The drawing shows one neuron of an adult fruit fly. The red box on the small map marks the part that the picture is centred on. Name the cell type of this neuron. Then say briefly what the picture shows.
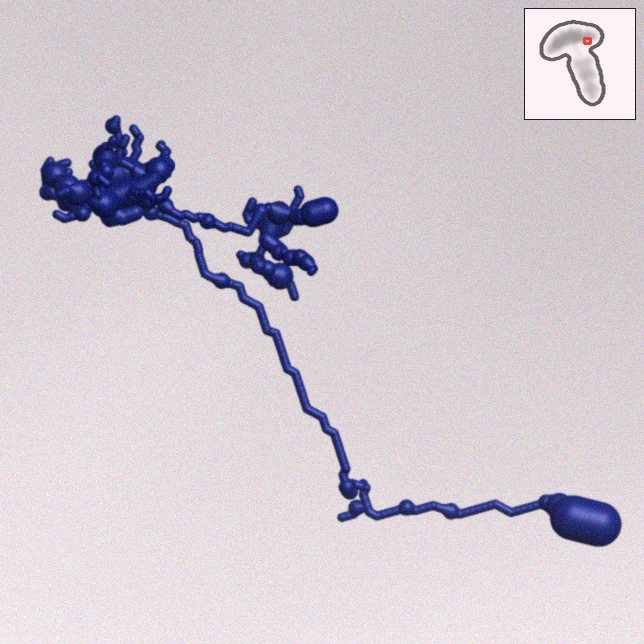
Its cell type is T5a. This is an optic-lobe intrinsic neuron. It is in the brain and does not reach the nerve cord. The cell body is at the lower right of the picture.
